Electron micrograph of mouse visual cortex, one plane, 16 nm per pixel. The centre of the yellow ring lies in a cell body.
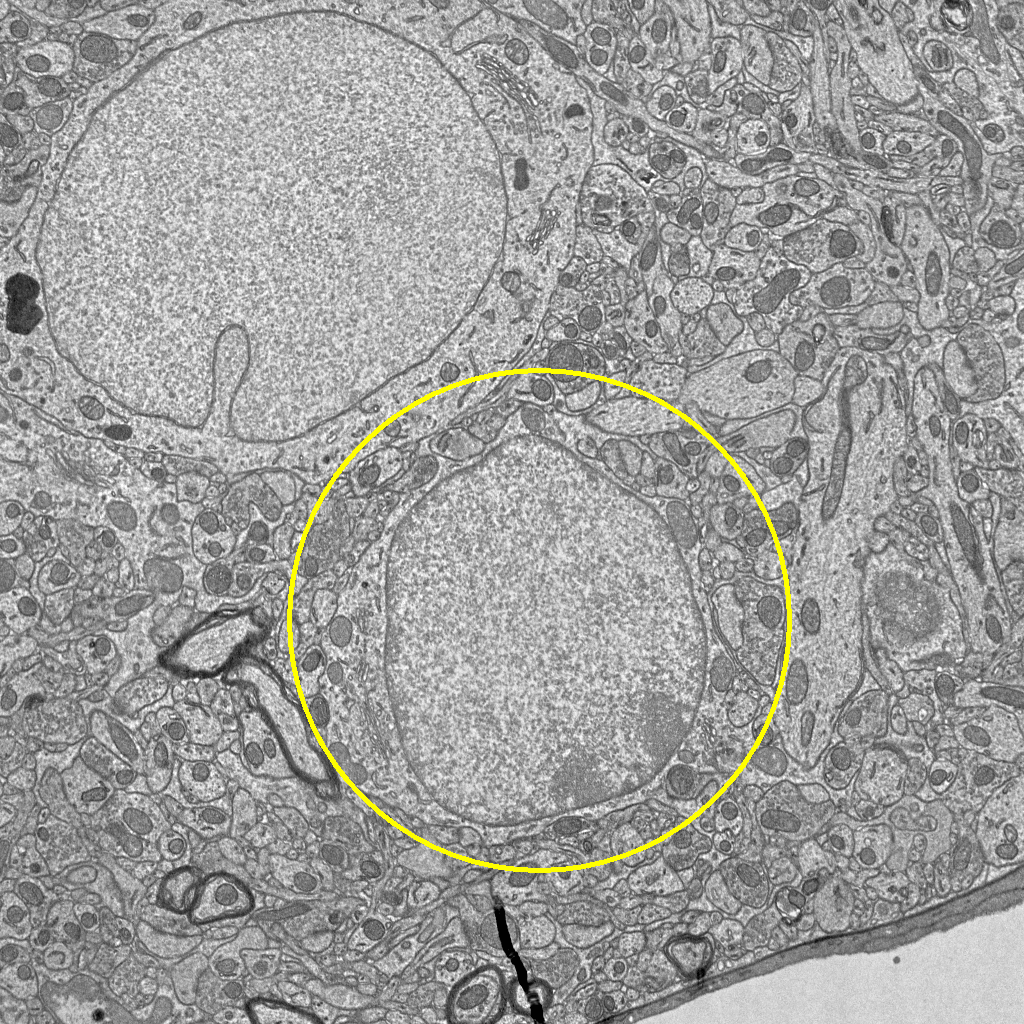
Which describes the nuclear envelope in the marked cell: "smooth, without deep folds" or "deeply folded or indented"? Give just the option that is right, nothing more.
Smooth, without deep folds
